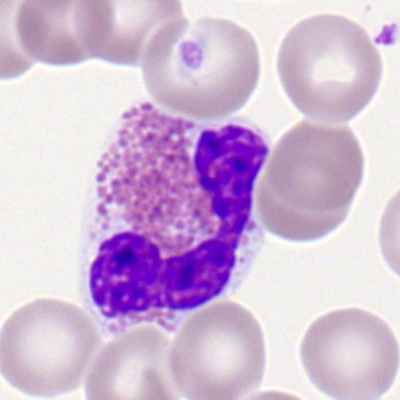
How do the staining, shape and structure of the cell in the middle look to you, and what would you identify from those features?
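Looking at the nucleus first, I see lobes joined in a curved chain running along the right and lower parts of the cell. The chromatin there is dark purple and coarsely clumped. Up in the upper left, plentiful cytoplasm fills that part of the cell, and its granules seem fairly uniform in size. So I'd call this an eosinophil.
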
